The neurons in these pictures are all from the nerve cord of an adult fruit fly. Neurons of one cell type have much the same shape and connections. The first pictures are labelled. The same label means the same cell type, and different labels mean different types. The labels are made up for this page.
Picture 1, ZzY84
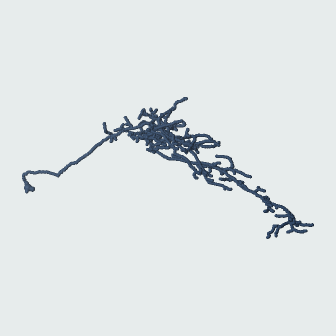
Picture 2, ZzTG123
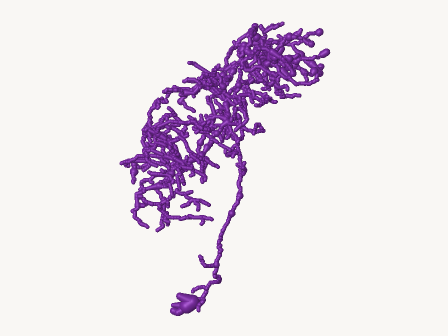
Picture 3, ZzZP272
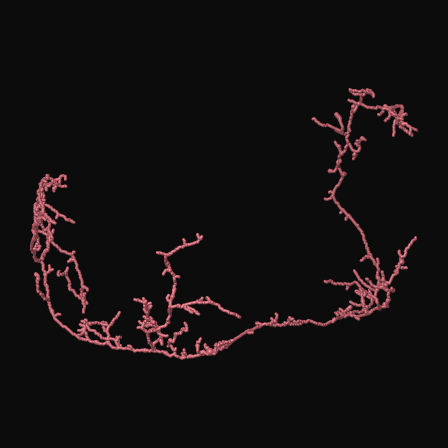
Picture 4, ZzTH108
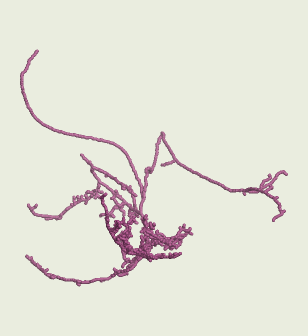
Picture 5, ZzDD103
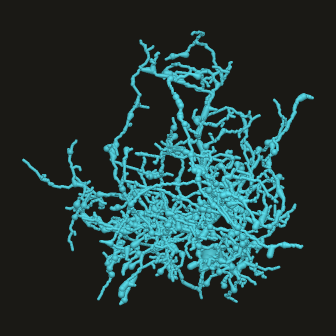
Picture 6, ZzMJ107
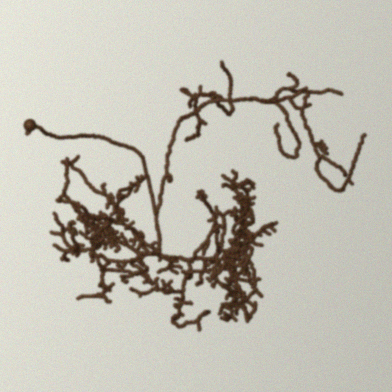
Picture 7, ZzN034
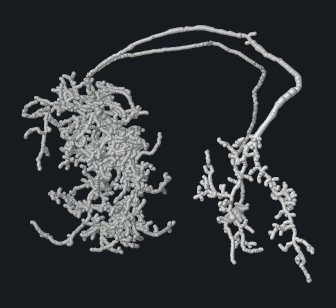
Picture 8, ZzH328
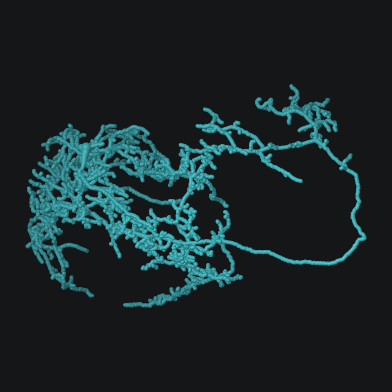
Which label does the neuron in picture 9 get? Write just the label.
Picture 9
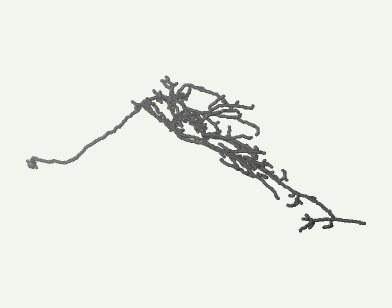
ZzY84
